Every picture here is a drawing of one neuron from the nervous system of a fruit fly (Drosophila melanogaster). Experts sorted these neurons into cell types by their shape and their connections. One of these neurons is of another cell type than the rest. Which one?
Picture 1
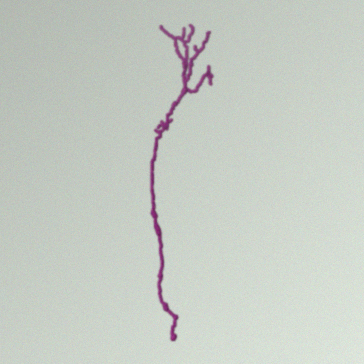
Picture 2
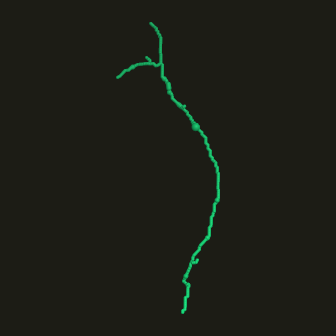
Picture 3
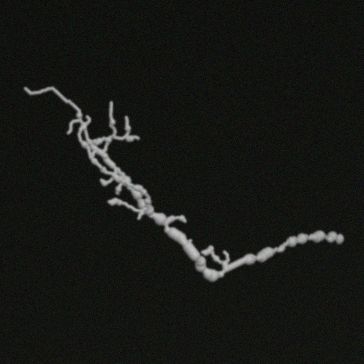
2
